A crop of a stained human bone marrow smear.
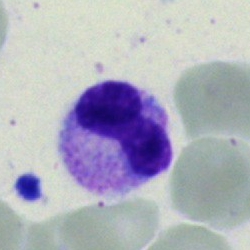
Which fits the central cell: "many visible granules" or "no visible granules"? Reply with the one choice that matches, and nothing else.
Many visible granules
